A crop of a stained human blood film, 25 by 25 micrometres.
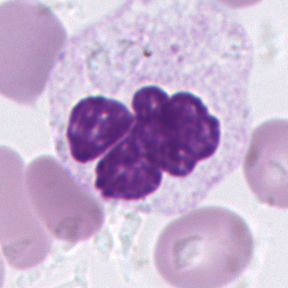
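Segmented neutrophil. Taking each feature in turn, the outline is roughly round with a faintly irregular edge. The nucleus measures about 13 by 10 micrometres, and its chromatin is dark purple and clumped, with small paler patches between the clumps. The cytoplasm is pale greyish-lilac, with fine, faint pinkish-purple granules scattered through it.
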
